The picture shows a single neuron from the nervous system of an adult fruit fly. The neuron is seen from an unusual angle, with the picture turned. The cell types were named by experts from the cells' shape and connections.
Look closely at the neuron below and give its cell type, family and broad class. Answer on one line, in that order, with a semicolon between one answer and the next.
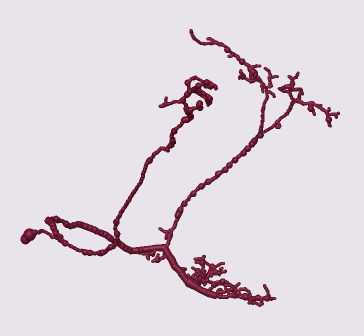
LLPC2; LLPC; visual projection neuron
